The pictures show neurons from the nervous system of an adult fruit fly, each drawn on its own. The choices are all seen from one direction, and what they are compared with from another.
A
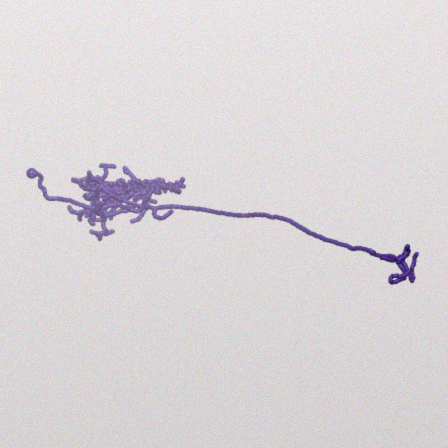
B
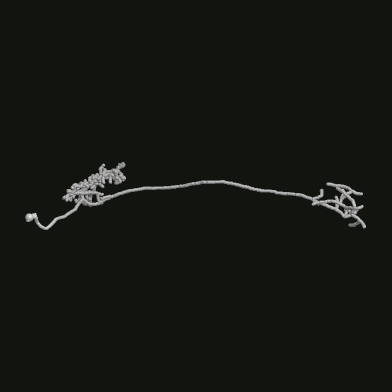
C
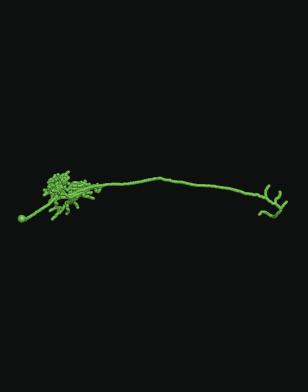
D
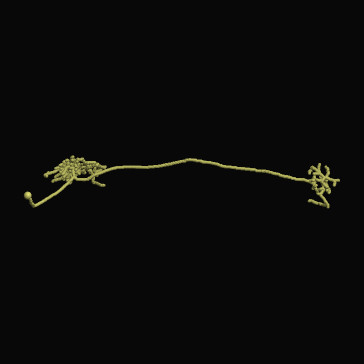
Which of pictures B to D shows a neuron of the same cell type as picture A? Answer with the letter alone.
B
